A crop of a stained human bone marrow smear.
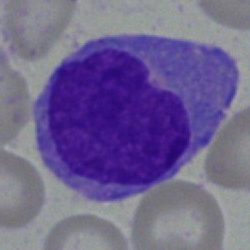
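Monocyte with an irregular, somewhat angular outline rather than a round one. The nucleus carries a distinct notch on its upper right side. Chromatin finely mottled, not coarsely clumped. The cytoplasm shows no coarse granules.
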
